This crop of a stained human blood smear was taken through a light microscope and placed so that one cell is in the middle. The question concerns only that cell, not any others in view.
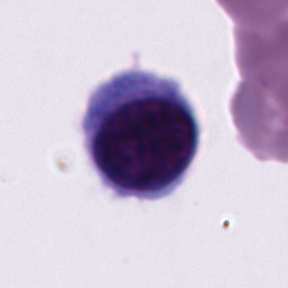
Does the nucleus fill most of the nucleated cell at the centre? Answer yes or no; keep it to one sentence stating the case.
Yes, most of the cell is filled by the nucleus.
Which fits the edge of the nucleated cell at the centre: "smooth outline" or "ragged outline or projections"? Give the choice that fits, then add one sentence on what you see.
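Ragged outline or projections. The cell is roughly round with a finely irregular, ragged margin.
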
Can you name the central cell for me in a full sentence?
Classified as a hairy cell is the cell in the middle of this crop.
